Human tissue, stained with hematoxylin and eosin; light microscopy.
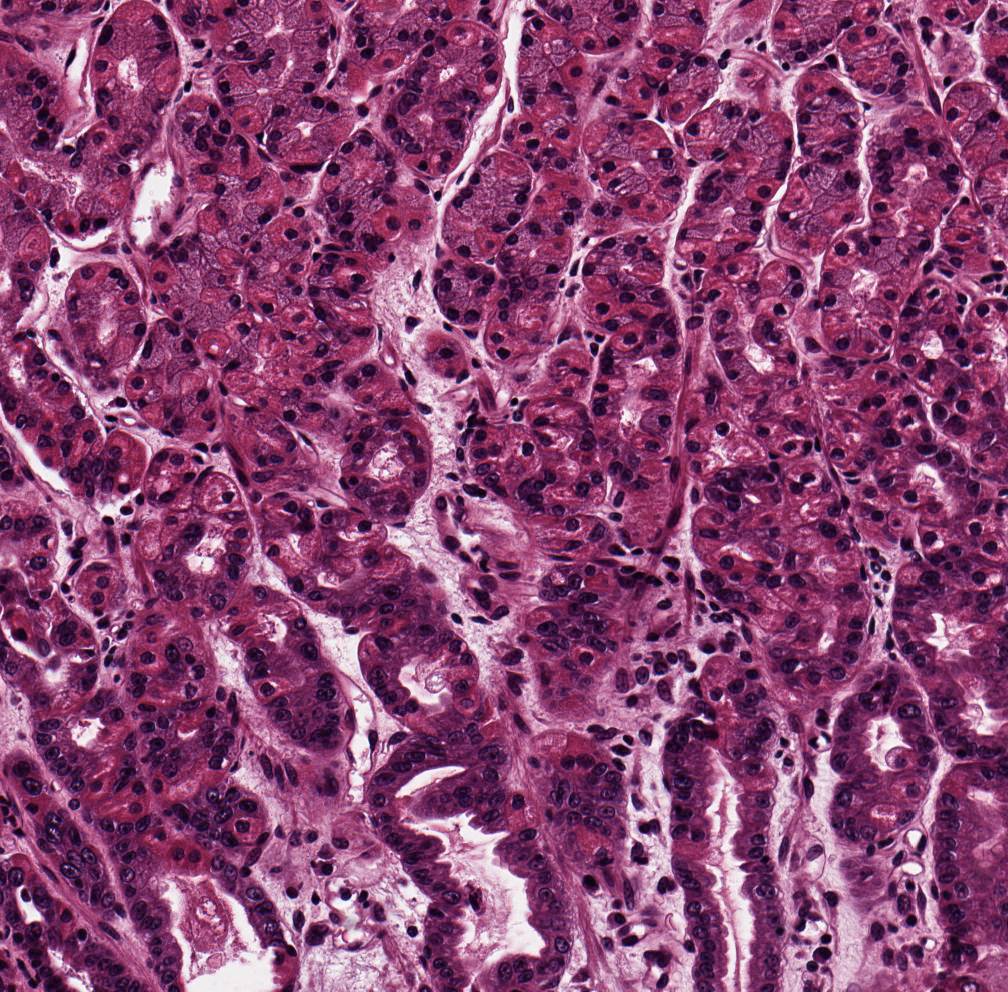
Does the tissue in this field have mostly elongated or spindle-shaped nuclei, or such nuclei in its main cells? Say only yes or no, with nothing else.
No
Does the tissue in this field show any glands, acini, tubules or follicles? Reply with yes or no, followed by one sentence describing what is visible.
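Yes. The cells of the upper glands have abundant granular pink cytoplasm and mostly a single round, centrally placed nucleus.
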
